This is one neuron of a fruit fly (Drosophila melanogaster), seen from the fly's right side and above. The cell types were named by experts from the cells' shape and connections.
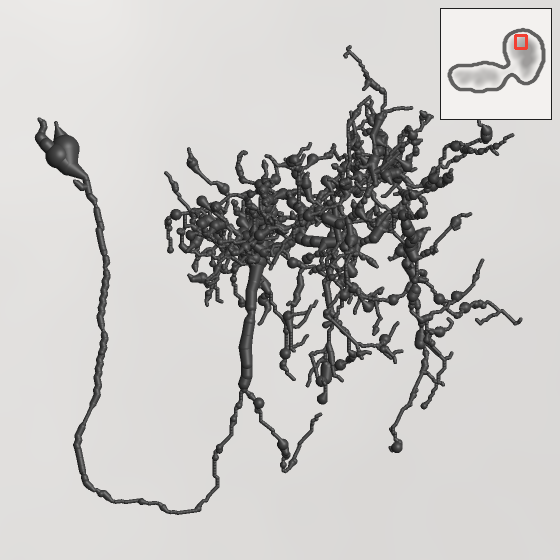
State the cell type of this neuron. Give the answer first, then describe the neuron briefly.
Its cell type is LHPV2a1_e. This is a central-brain intrinsic neuron. The cell body can be seen at the upper left of the picture. As drawn here it is about as wide as it is tall.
